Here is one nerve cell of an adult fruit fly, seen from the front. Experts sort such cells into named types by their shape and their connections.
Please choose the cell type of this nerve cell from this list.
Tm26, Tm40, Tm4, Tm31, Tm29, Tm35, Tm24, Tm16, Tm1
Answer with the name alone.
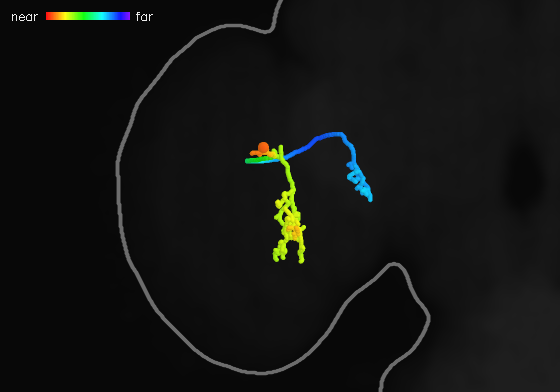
Tm35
